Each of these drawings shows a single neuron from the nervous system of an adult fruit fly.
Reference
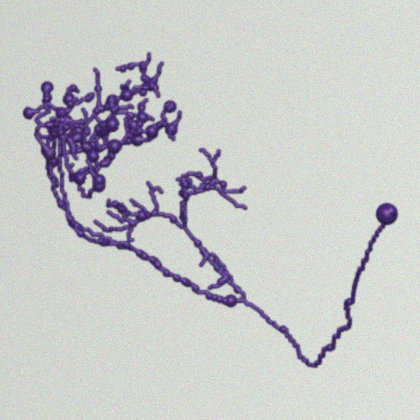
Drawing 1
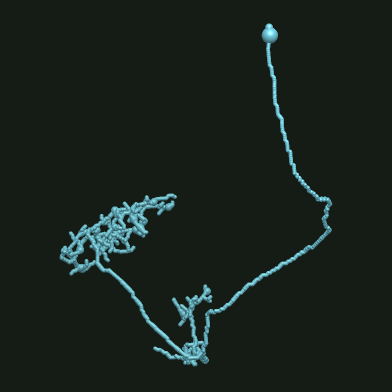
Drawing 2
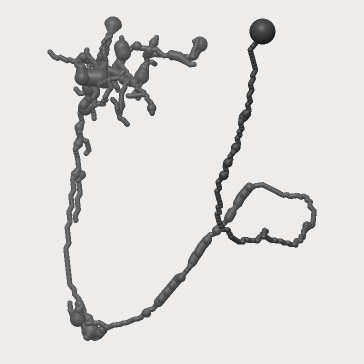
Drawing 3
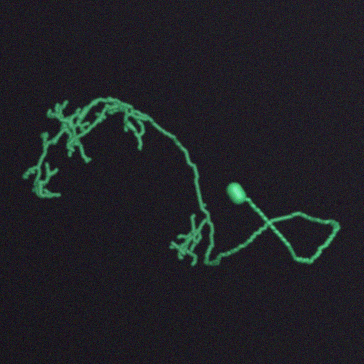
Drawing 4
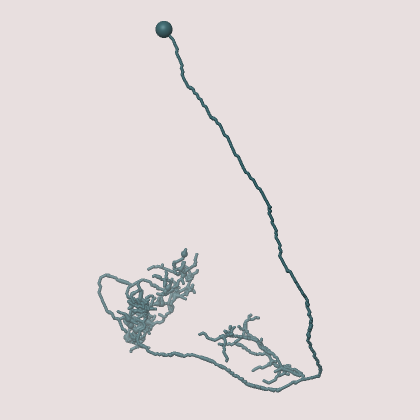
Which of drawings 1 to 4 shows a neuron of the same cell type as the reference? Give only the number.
4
